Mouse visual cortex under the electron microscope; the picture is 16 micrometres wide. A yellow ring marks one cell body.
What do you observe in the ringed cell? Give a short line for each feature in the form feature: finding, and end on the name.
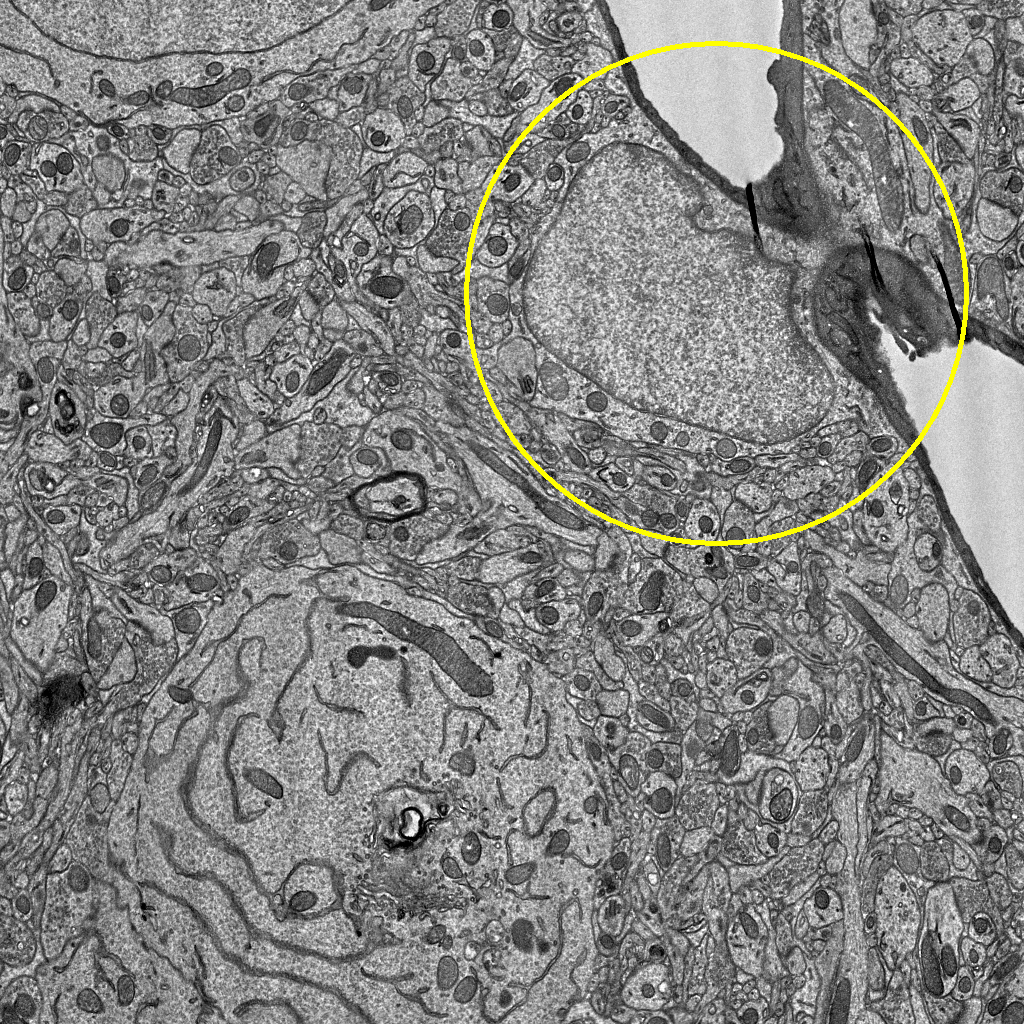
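Position: the whole pale oval sits inside the ring
Edge: smooth, without deep folds
Contents: finely and evenly granular, no dark clumps at the border
Inclusions: no dense bodies within the oval
Name: astrocyte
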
